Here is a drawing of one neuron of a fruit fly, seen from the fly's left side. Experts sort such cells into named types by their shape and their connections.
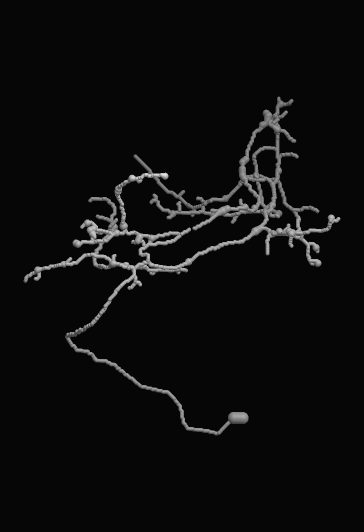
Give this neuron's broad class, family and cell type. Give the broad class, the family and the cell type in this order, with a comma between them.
nerve-cord intrinsic neuron, hemilineage 14A, IN14A106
